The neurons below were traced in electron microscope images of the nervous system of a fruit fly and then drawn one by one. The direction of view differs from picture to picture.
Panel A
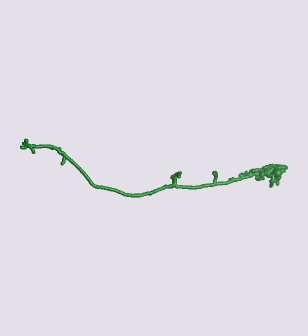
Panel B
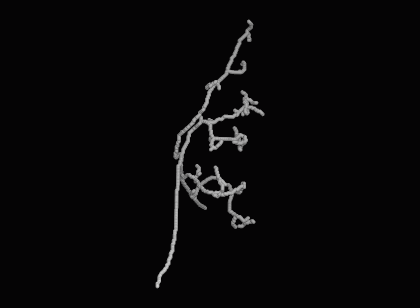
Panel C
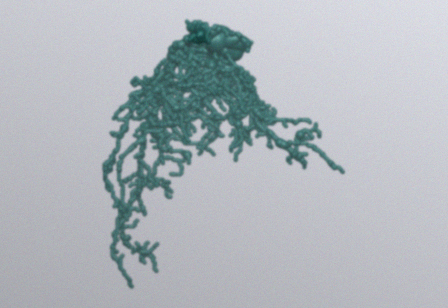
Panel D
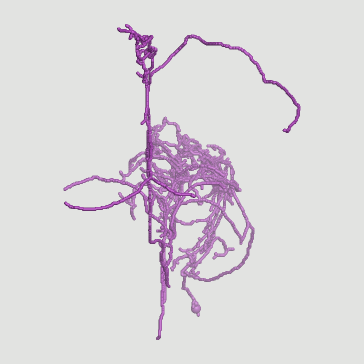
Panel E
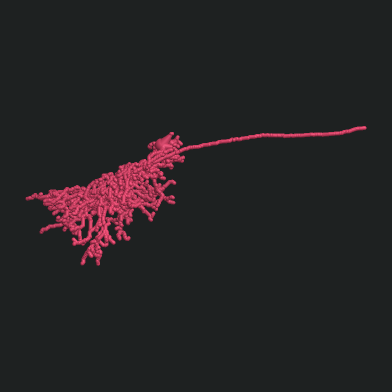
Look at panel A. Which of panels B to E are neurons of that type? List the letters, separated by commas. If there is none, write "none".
D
